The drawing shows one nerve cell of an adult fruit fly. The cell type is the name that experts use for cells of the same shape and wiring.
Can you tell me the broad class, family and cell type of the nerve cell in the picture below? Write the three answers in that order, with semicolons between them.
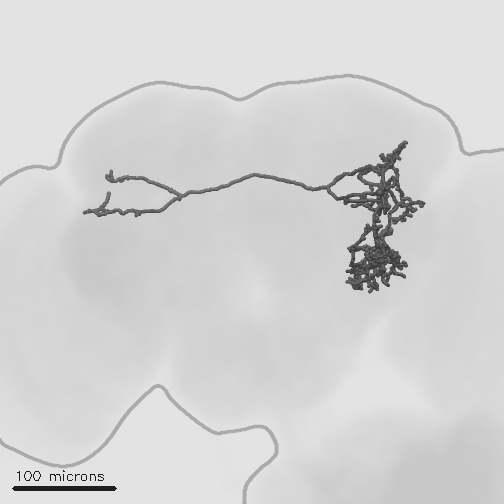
central-brain intrinsic neuron; hemilineage VLPl&d1_dorsal; AVLP220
